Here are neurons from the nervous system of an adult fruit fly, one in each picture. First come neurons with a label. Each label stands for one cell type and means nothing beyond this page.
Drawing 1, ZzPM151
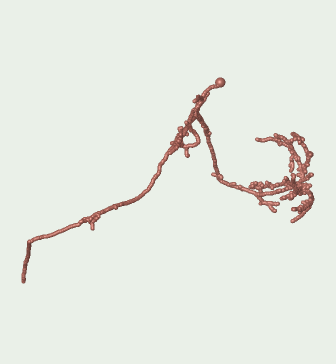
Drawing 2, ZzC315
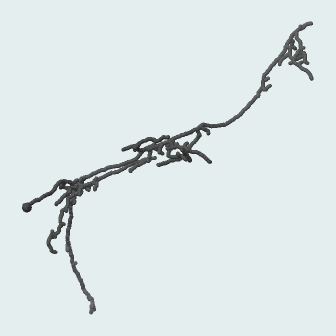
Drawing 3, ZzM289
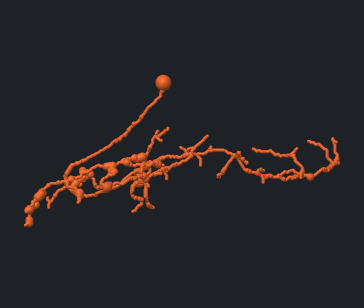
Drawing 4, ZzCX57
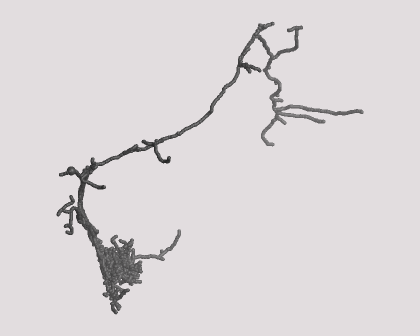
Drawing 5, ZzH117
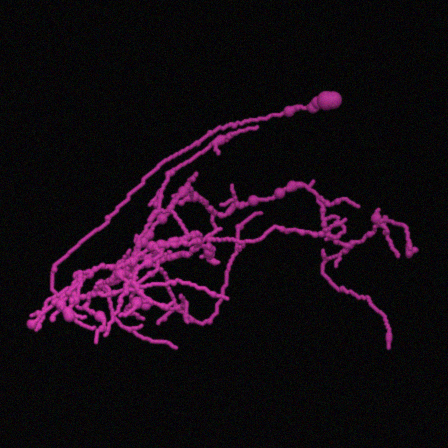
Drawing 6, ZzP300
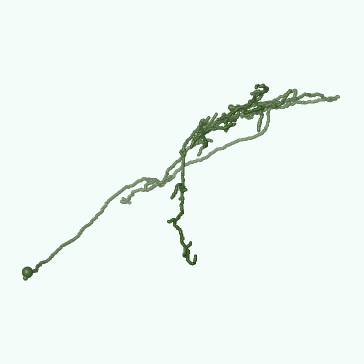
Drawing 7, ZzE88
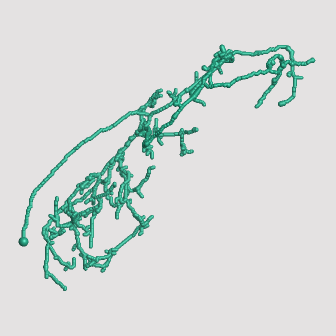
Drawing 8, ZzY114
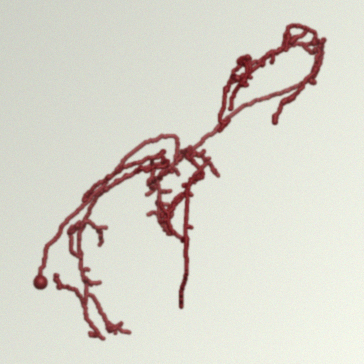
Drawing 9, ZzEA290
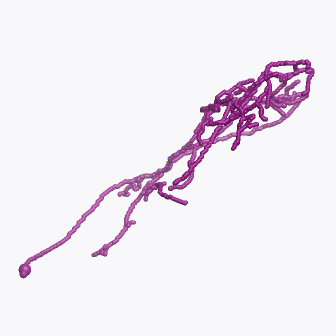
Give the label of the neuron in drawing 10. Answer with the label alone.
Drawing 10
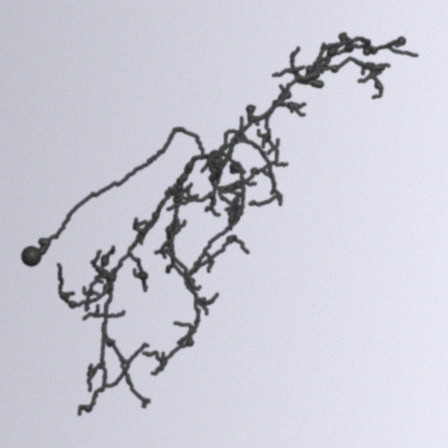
ZzE88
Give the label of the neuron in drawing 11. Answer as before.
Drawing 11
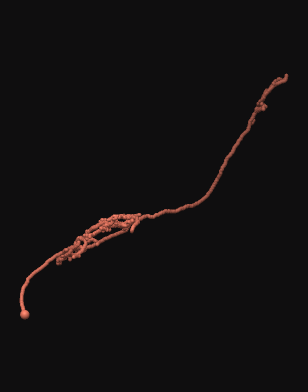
ZzP300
